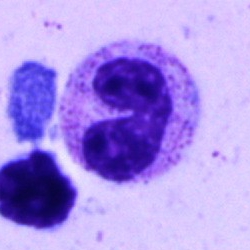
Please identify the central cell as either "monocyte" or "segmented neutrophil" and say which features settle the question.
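This is a segmented neutrophil. The deciding check is the cytoplasm: a moderate rim of pale pinkish-lilac surrounds the nucleus.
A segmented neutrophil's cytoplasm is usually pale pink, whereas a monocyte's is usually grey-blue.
Next, fine reddish-purple granules lie scattered through it. Finally, the outline is round and smooth, and the chromatin dense and dark purple.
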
